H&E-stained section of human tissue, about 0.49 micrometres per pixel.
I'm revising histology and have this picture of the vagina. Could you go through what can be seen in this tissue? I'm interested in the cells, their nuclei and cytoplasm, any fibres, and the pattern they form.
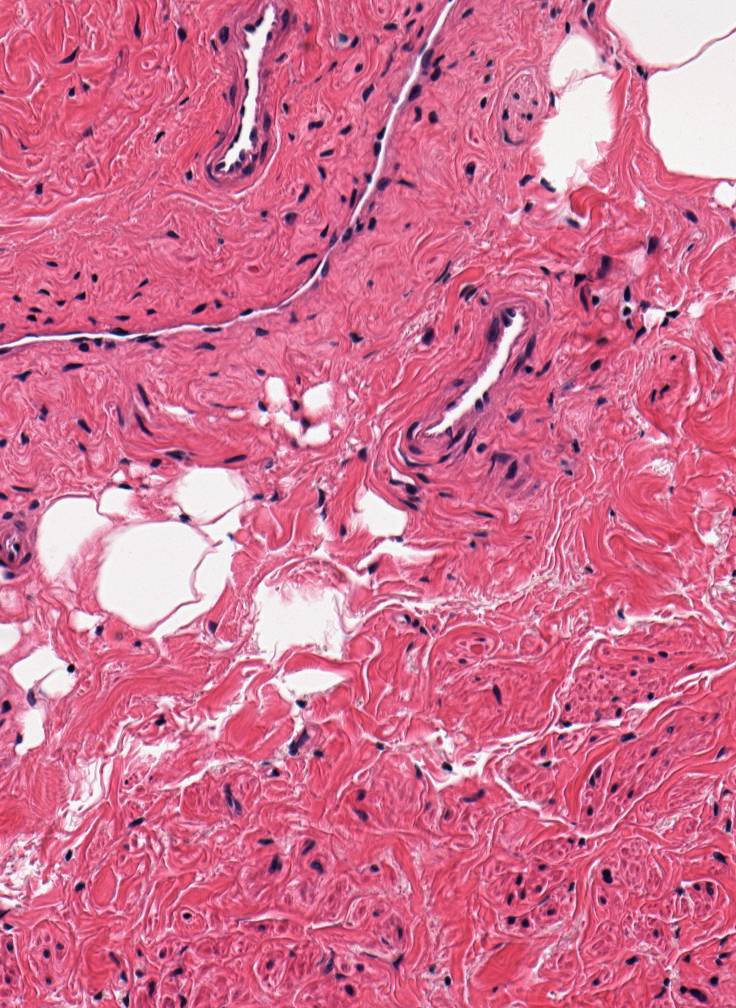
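Sparse small dark spindle-shaped fibroblast nuclei lie scattered between collagen bundles. In the lower half, the bundles form rounded, whorled groups that appear cut across. Clusters of empty rounded adipocyte spaces sit left of centre and in the upper right corner.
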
